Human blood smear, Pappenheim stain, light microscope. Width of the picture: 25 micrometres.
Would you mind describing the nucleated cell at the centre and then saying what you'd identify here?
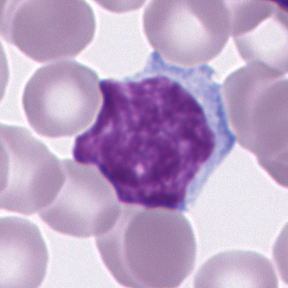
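Pale blue cytoplasm, forming a rim mainly on the upper right side of the nucleus. Small pointed projections along the upper and right edges. No visible granules. No vacuoles. Typical lymphocyte.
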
